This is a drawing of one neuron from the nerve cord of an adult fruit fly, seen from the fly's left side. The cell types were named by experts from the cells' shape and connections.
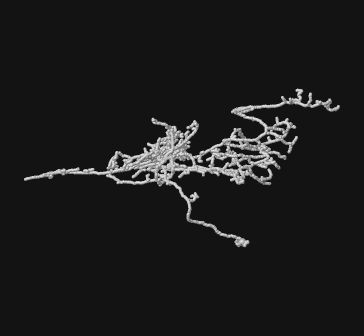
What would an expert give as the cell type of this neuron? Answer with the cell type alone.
IN07B022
